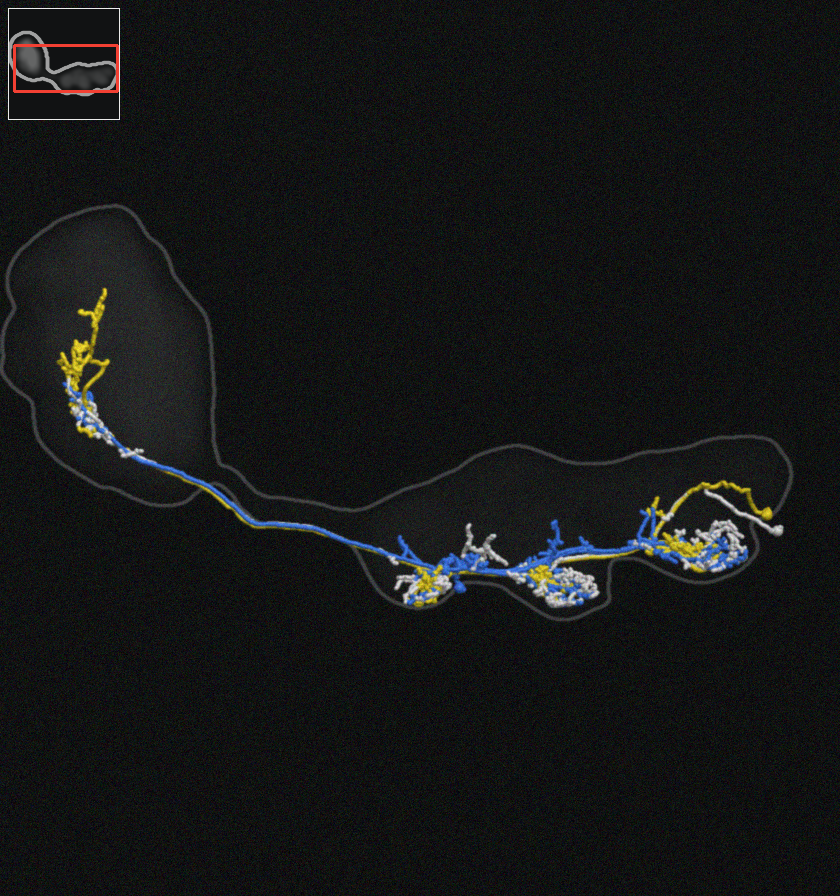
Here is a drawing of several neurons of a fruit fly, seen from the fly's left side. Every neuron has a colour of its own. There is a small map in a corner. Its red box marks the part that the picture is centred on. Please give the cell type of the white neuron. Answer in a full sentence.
The cell type is ANXXX170.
